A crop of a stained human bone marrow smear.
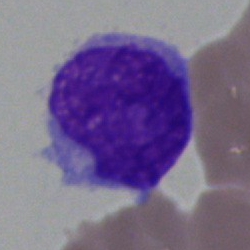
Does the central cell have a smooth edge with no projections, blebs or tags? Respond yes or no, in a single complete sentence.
No, this cell has a rough edge, ragged or bearing projections, blebs or tags.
